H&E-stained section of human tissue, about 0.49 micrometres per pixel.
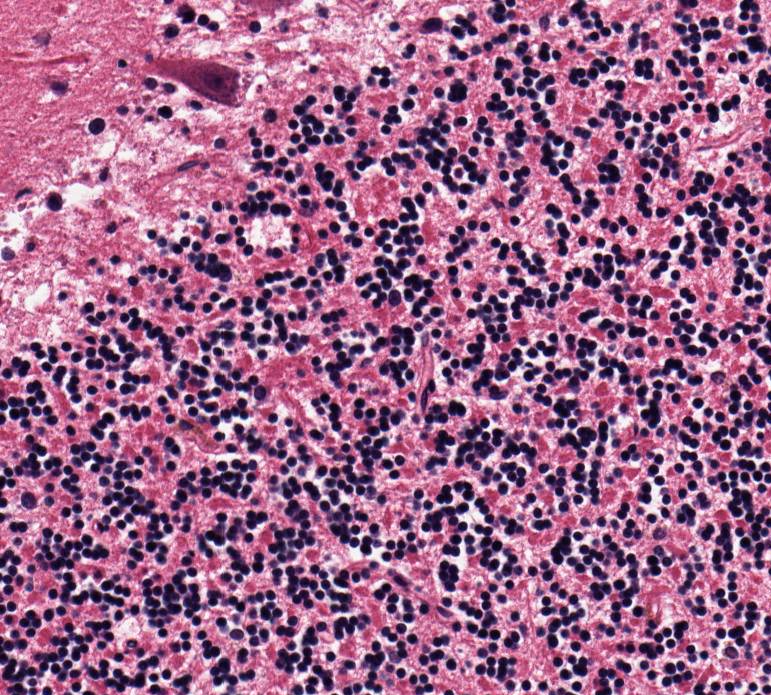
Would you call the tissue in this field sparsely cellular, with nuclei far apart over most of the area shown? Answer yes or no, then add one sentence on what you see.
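No. A dense sheet of small dark nuclei fills most of the field, while a pale, sparsely cellular pink zone occupies the top-left corner.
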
